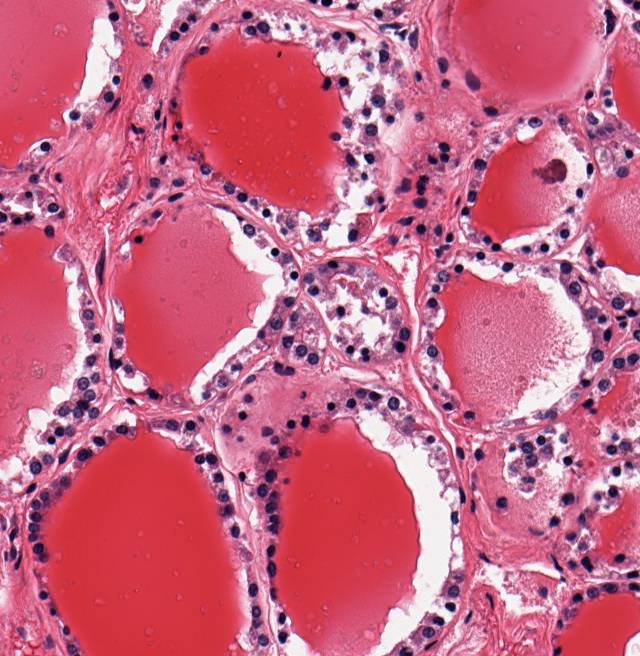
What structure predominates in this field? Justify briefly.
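The tissue here is thyroid follicle; point by point: One: closely set rounded follicles of varying size pack the whole field, with only thin bands of pink fibrous stroma between them. Two: most lumens hold homogeneous deep pink-red colloid. Three: each follicle has a single layer of cuboidal cells with round dark nuclei.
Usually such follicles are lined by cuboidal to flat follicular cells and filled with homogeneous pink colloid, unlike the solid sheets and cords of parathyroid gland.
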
